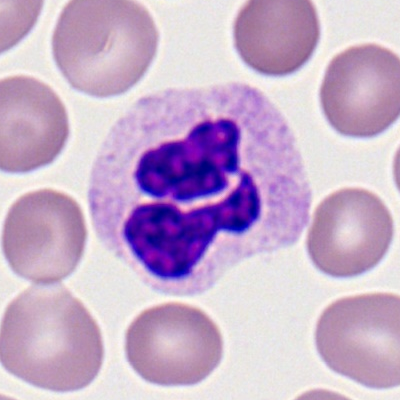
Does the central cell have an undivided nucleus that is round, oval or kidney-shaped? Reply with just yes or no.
No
